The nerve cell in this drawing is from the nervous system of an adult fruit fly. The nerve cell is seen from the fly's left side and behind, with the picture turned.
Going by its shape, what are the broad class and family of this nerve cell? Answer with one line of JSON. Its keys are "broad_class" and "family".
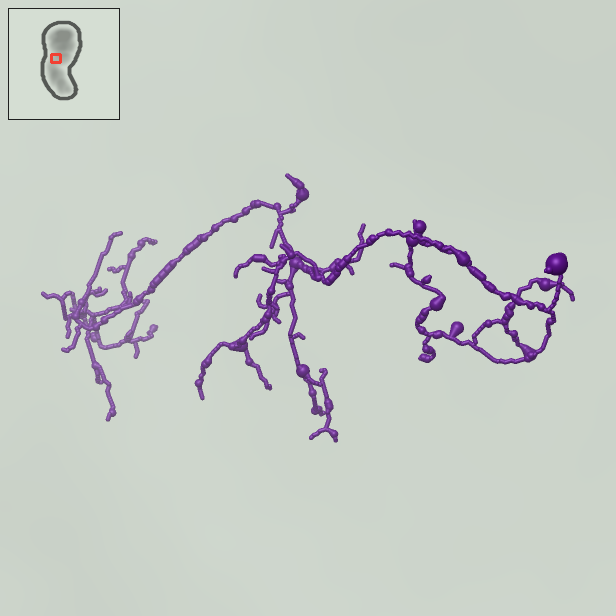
{"broad_class": "optic-lobe intrinsic neuron", "family": "LpMe"}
